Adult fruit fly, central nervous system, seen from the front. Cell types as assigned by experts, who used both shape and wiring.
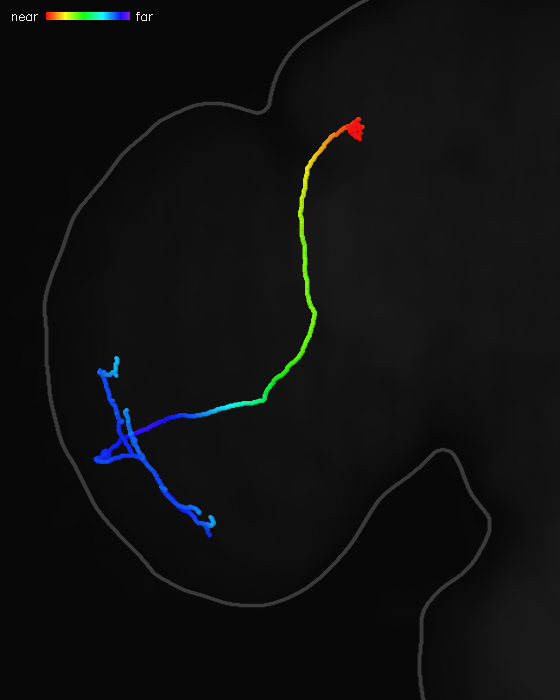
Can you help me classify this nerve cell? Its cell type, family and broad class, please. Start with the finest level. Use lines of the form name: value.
cell type: MeTu4d
family: MeTu
broad class: visual projection neuron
